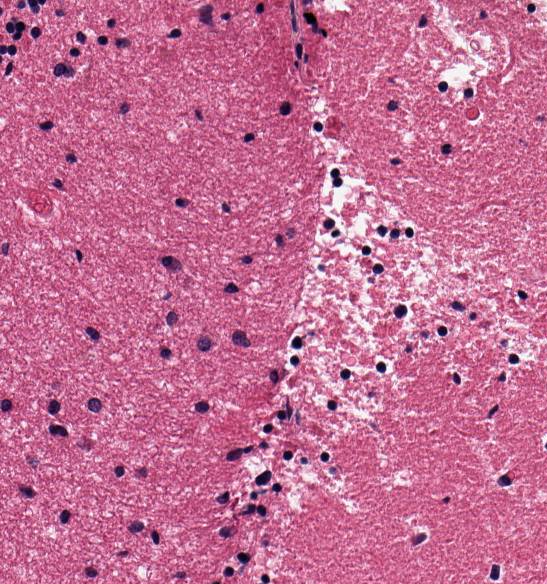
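Cerebellum. Notice the pale band holding many small, round, dark nuclei, packed more closely than in the neuropil on either side. At top centre, a thin vessel lined by elongated nuclei runs vertically, and a small pale vacuolated patch sits in the top right corner.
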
